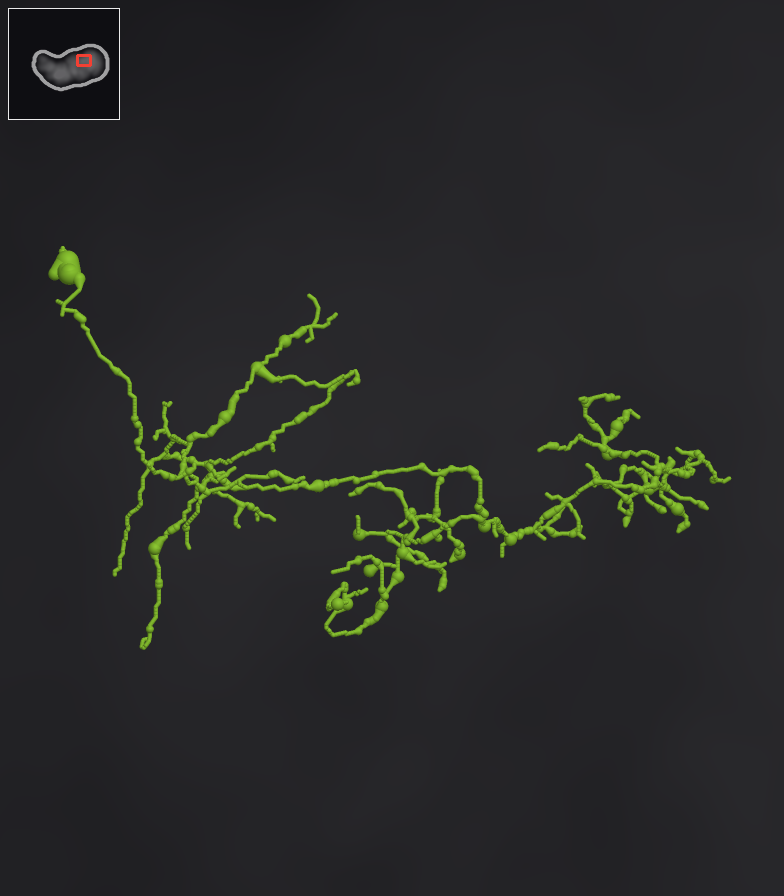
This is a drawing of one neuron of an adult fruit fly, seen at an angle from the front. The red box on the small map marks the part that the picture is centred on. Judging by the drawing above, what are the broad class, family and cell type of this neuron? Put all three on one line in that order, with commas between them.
central-brain intrinsic neuron, class DAN, PAM06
